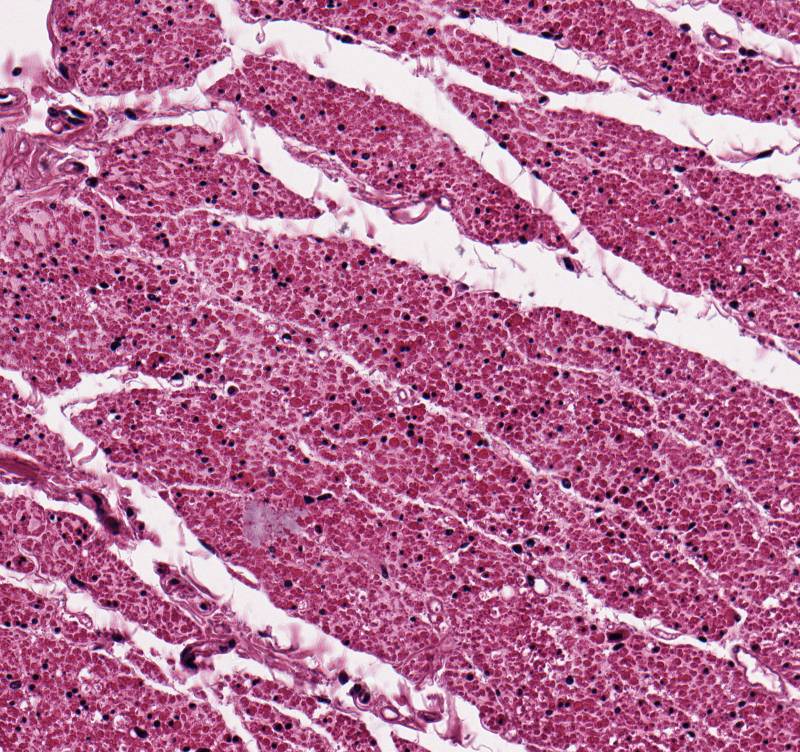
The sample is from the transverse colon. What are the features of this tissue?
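Bundles: long, running diagonally, upper left to lower right. In the clefts lie thin, wavy, pale pink fibrous strands with a few elongated dark nuclei, clearest along the left edge. Fat cells: none. Below and left of centre, a bundle holds a small pale greyish smudge.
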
